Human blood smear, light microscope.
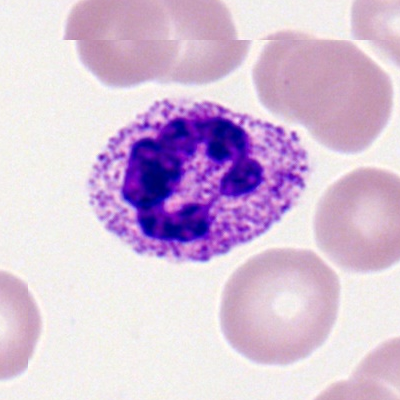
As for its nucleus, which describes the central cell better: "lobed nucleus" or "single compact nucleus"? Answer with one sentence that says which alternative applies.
In this cell, the nucleus is divided into separate lobes.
